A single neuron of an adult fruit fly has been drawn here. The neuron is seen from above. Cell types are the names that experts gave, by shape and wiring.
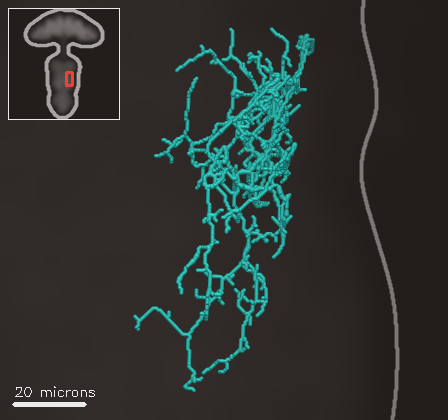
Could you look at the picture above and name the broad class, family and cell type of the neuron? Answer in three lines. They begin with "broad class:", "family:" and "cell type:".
broad class: nerve-cord intrinsic neuron
family: hemilineage 16B
cell type: IN16B068_c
